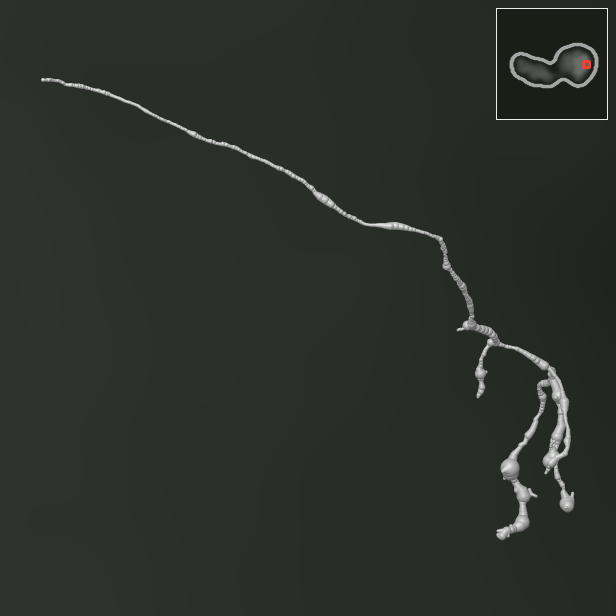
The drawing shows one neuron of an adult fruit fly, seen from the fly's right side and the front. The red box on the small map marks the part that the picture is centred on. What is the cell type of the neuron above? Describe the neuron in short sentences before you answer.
The drawing shows no cell body. As drawn here it is about as wide as it is tall. It is a sensory neuron entering the brain. The cell type is ORN_DL1.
